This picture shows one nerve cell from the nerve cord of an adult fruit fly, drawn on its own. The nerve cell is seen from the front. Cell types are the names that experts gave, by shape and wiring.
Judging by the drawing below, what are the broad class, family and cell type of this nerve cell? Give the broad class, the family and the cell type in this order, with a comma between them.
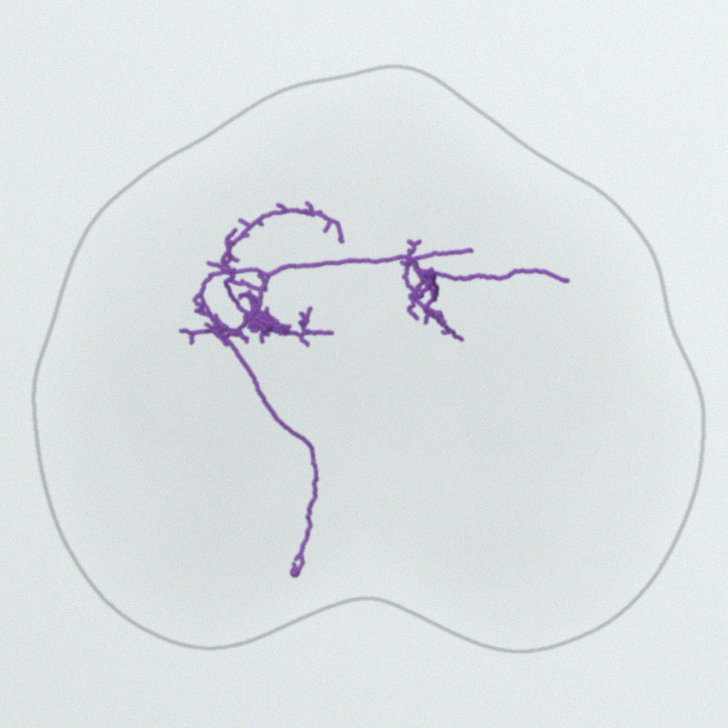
nerve-cord intrinsic neuron, hemilineage 06A, IN06A116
